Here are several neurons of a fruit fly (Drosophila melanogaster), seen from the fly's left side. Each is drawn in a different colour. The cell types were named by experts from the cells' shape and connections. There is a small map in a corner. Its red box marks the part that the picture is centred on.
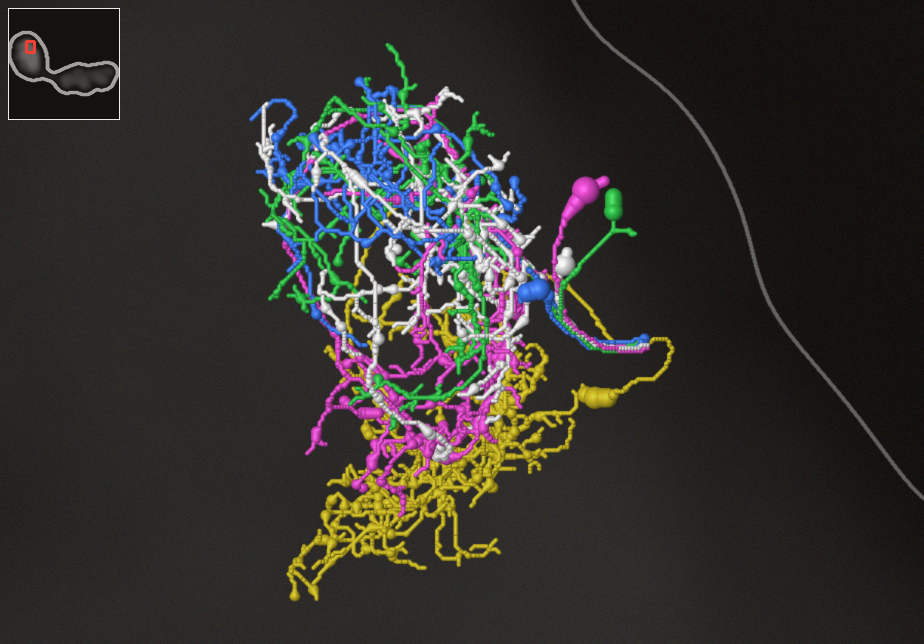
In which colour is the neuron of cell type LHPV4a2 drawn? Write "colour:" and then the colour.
colour: magenta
